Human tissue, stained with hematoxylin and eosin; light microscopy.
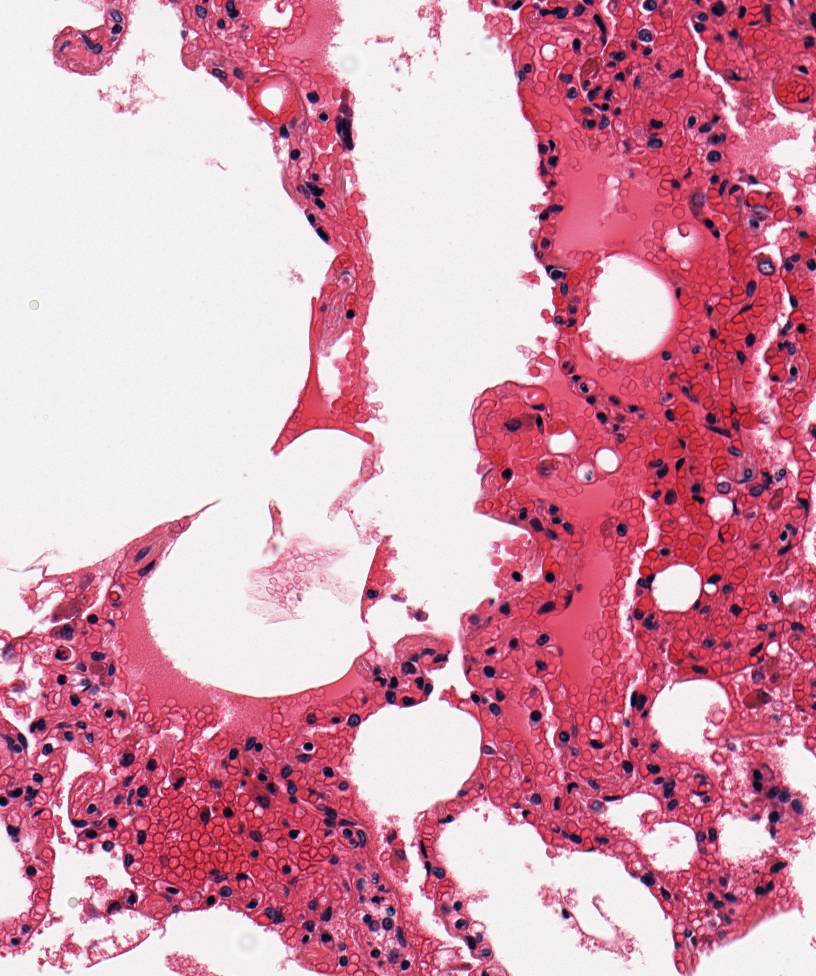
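Lung: thin tissue partitions separate large open spaces, and the tissue is densest along the right side of the field. The largest empty space lies in the upper left. Homogeneous pale pink acellular material fills parts of the spaces, forming a curved pool in the lower left and a band in the right centre. No glands or smooth muscle bundles are present.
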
